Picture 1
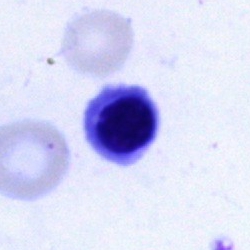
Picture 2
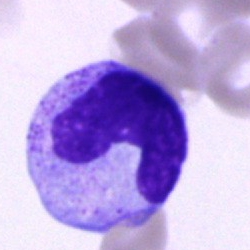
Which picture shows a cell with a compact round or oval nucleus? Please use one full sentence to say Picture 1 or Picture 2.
The cell shown in picture 1 carries a single compact round or oval nucleus.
